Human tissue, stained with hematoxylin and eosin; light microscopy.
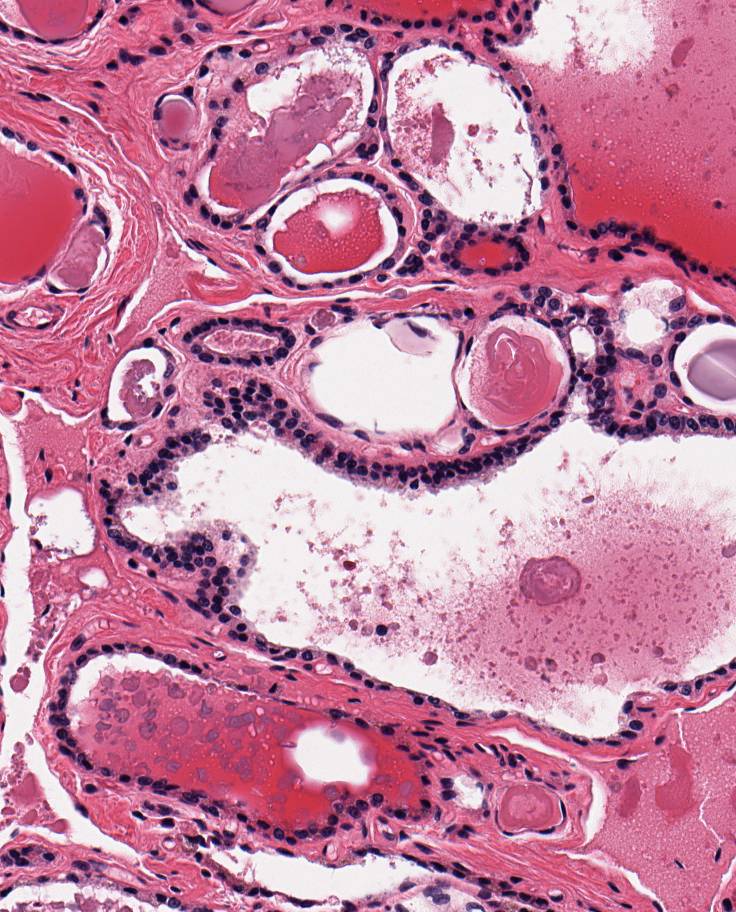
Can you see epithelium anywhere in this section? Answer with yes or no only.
Yes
